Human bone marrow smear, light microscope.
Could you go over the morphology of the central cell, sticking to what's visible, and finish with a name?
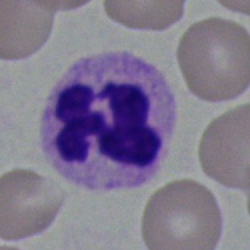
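Round, smooth outline on this one. The chromatin's dark purple and densely clumped, and there aren't any nucleoli showing. A moderate rim of pale lilac cytoplasm goes all the way round the nucleus. It's a segmented neutrophil.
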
